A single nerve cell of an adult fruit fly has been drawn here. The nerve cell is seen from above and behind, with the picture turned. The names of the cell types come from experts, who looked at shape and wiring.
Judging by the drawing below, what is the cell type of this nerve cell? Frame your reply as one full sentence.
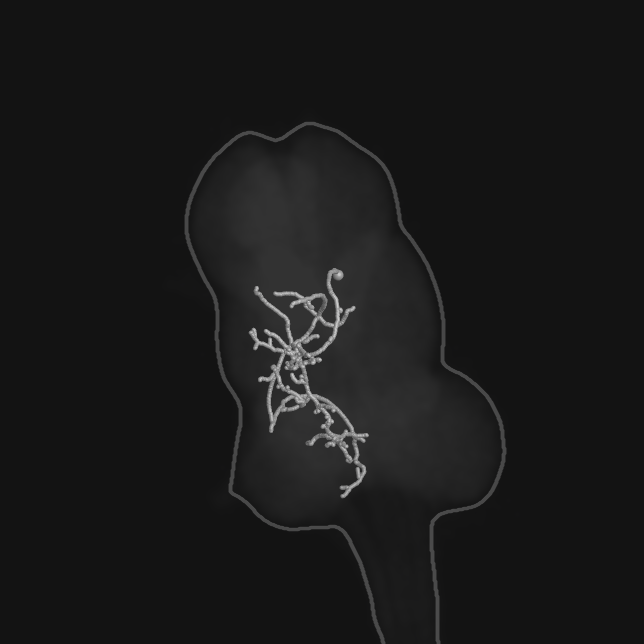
The nerve cell here is of the cell type IN12B044_a.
